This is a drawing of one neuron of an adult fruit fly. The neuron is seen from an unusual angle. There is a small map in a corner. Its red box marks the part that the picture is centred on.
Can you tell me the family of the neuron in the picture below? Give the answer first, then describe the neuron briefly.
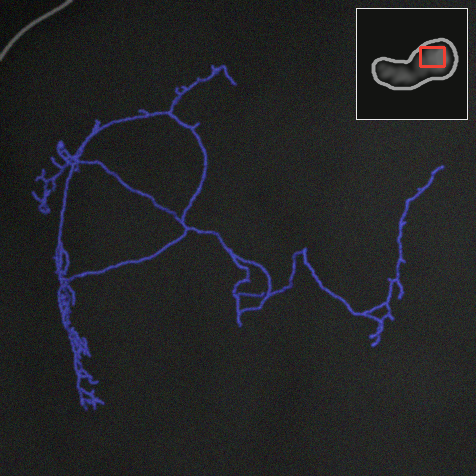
The family is hemilineage DM6_central1. It is a central-brain intrinsic neuron. Dozens of branch ends can be seen. In this view it is about as wide as it is tall.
